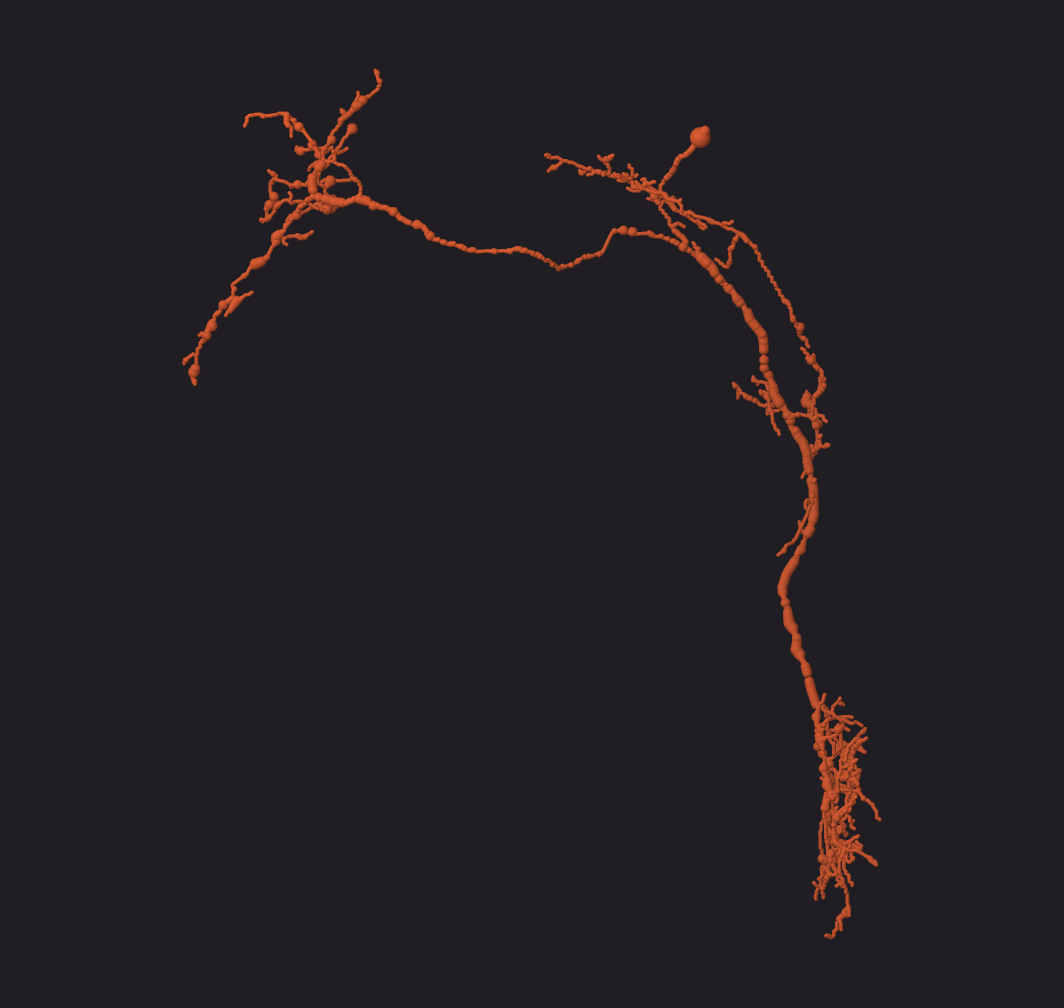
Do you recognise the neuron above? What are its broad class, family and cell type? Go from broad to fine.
visual projection neuron; hemilineage VLPd&p1_posterior; LoVP82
